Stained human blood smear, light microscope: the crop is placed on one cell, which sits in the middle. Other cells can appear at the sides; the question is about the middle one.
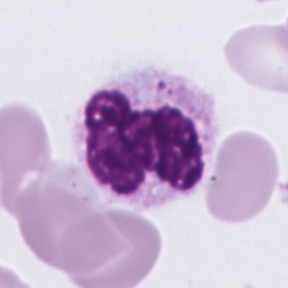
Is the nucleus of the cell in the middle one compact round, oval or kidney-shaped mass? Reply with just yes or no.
No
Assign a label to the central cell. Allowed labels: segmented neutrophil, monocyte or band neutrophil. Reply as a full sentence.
The middle position in this crop is taken by a segmented neutrophil.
